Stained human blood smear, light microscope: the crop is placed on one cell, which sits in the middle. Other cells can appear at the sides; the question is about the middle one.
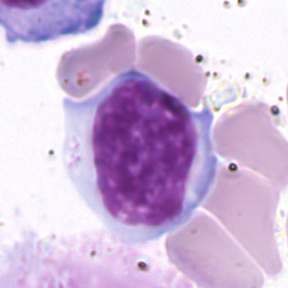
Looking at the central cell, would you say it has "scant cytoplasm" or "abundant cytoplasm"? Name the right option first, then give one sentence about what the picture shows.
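Scant cytoplasm. The nucleus fills most of the cell.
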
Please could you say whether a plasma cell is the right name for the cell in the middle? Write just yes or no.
yes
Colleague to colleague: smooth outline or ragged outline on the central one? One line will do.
Its periphery is smooth, and no projections arise from it.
